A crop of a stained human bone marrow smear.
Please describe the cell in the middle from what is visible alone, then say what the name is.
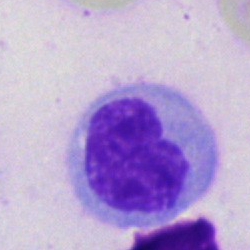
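Going point by point, the outline is round and smooth. The nucleus is notched on its right side, which gives it a kidney-like shape. A moderate rim of pale blue cytoplasm surrounds it, with no visible granules. Finally, the name: monocyte.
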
